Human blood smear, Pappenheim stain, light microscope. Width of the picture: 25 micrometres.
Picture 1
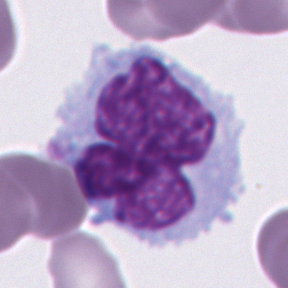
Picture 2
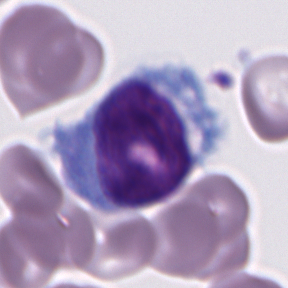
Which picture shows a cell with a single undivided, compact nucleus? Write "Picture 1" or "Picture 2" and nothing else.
Picture 2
